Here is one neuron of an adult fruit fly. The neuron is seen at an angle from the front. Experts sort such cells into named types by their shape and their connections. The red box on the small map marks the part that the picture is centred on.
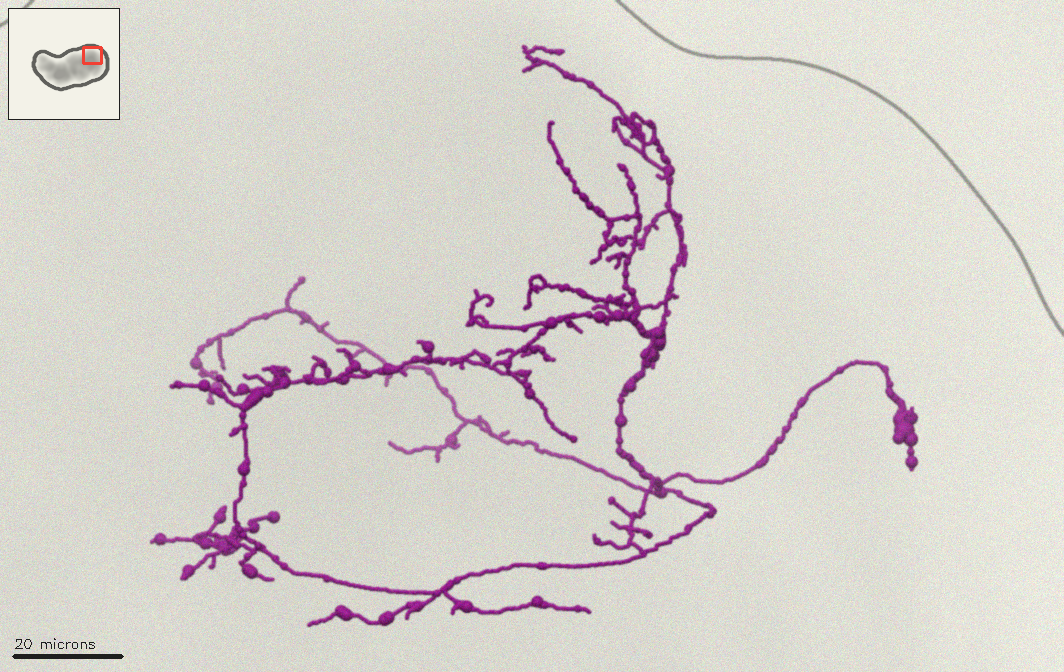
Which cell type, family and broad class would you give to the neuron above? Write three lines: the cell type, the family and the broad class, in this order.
CB2311
hemilineage SLPav1_medial
central-brain intrinsic neuron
